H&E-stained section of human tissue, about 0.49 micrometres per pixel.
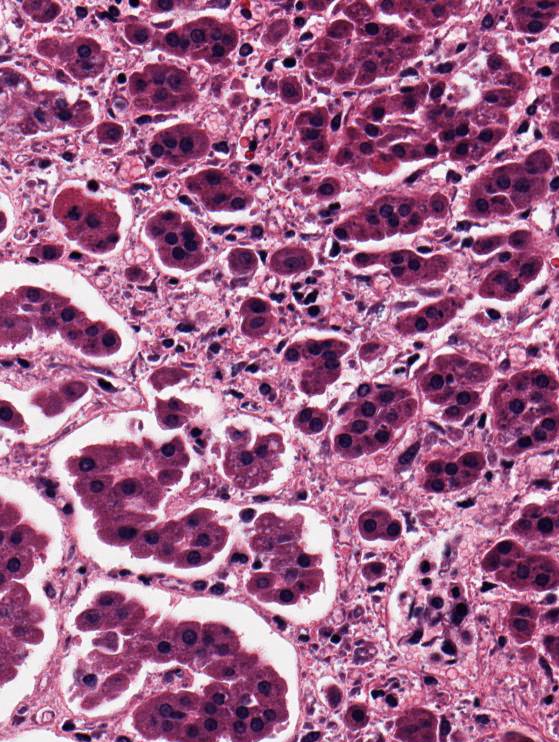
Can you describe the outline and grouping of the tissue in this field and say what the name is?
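Here, large polygonal cells run across the whole field in nests and cords, with pale, loosely textured tissue between them. Their cytoplasm is plentiful, deeply eosinophilic and finely granular. In the lower left, empty clear spaces rim the nests, separating them from surrounding tissue. Small, dark, elongated nuclei lie scattered between the nests. This is adrenal gland.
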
